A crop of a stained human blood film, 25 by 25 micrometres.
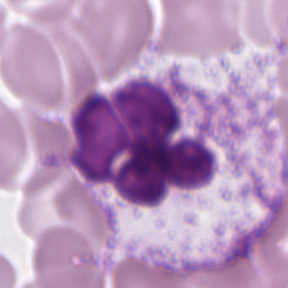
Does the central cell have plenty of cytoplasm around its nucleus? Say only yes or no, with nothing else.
Yes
